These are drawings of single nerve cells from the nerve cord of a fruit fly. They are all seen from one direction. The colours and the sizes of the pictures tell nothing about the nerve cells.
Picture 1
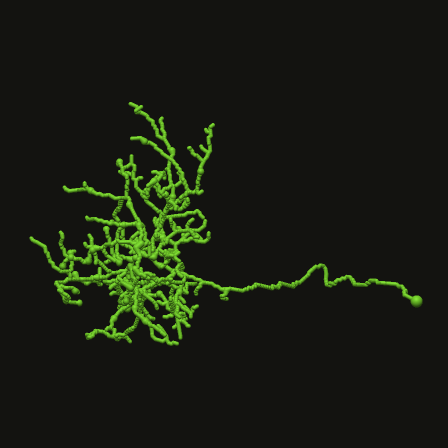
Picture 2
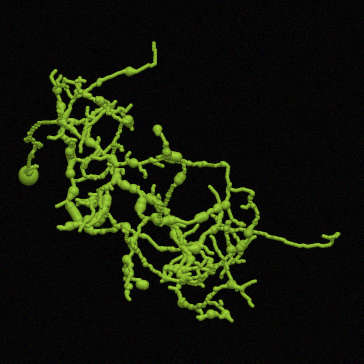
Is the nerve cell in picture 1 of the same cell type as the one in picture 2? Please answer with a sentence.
They are of different cell types.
